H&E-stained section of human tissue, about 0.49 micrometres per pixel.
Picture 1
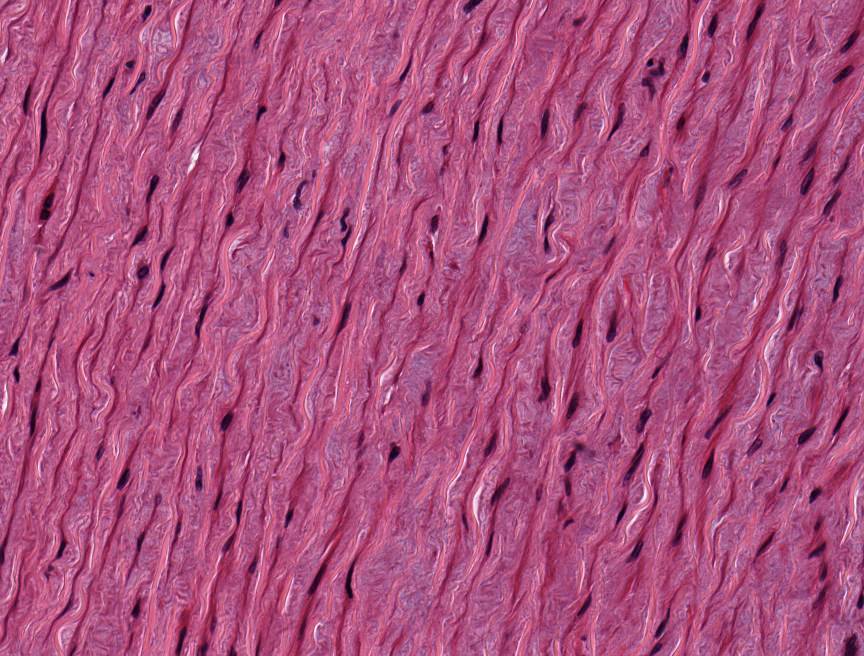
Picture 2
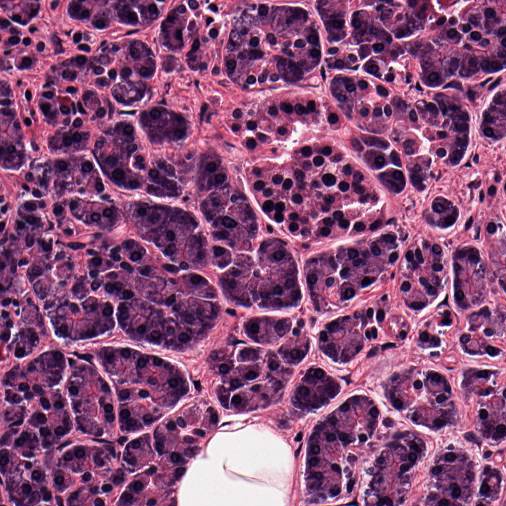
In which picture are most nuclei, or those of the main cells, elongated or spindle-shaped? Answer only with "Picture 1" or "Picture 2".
Picture 1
